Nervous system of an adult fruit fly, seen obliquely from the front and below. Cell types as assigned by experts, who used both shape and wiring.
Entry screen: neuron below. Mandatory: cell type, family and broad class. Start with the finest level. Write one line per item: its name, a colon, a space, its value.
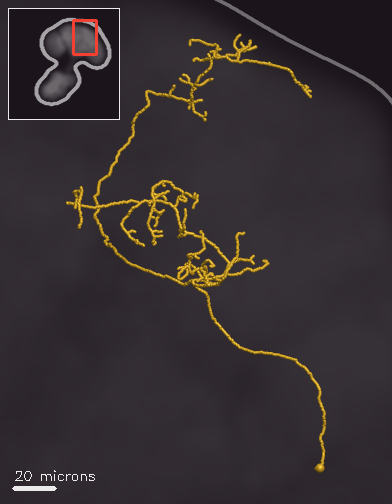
cell type: M_lvPNm33
family: hemilineage ALlv1
broad class: central-brain intrinsic neuron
